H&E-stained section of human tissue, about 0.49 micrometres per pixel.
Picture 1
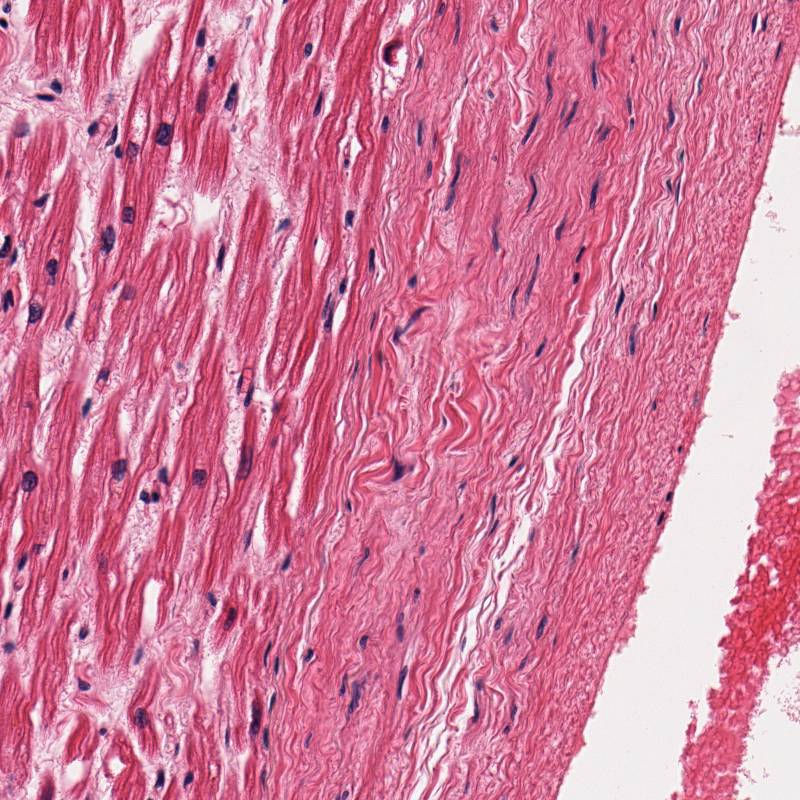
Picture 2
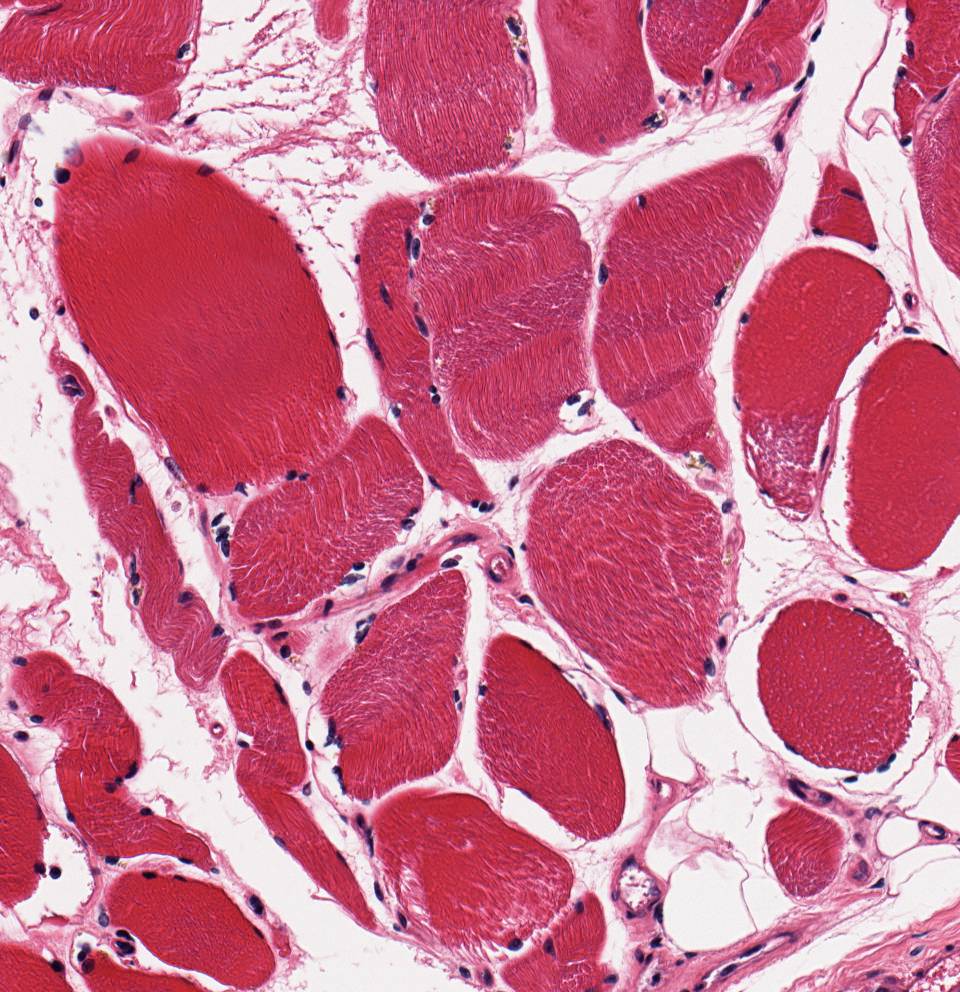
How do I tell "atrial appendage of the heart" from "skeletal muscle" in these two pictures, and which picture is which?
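Picture 1: atrial appendage of the heart. Picture 2: skeletal muscle. Atrial appendage: striated fibres on the left with central oval nuclei; band of dense fibrous tissue between them and the free surface on the right, of wavy pink collagen bundles with scattered elongated dark spindle-shaped nuclei. No fat cells. Skeletal muscle: small, dark, flattened nuclei at fibre edges; fibre size widely variable, largest at upper left; cytoplasm deep pink-red. Few small golden-brown granules at edges of some fibres, right of centre.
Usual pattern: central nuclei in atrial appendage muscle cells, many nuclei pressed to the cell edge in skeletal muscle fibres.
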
